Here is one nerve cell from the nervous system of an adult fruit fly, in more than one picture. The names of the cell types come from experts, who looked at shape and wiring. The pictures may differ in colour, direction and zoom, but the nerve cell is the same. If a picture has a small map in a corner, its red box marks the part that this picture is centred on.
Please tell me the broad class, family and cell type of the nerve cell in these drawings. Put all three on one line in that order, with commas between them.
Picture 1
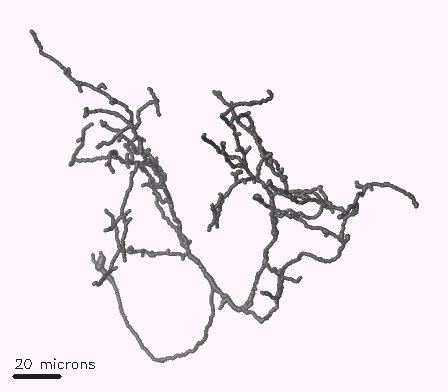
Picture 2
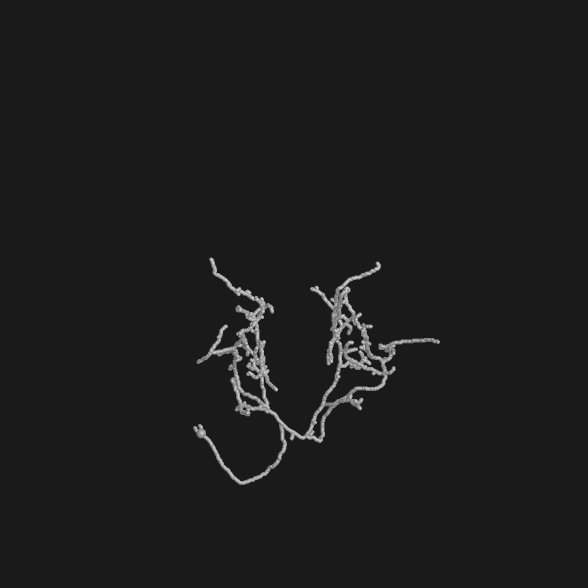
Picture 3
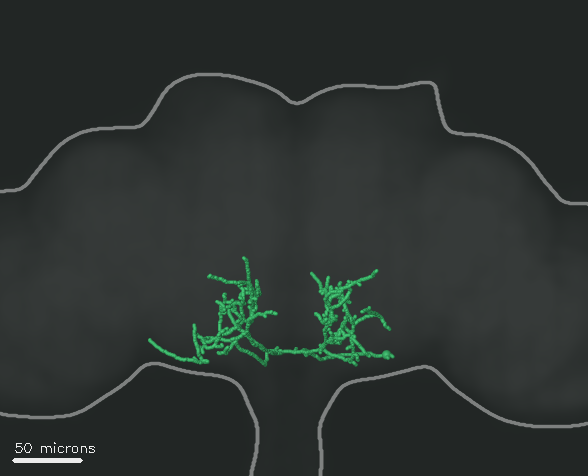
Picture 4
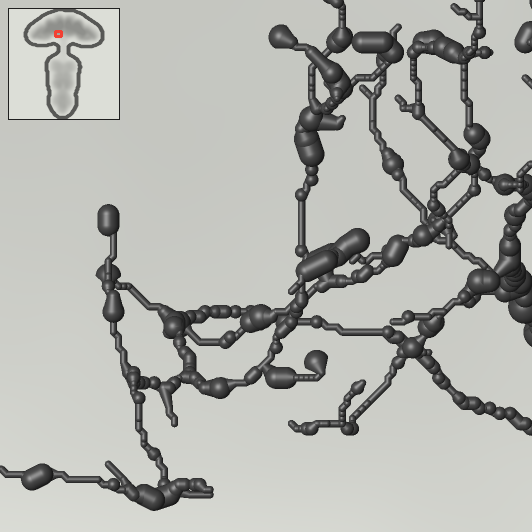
central-brain intrinsic neuron, hemilineage LB19, PS333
